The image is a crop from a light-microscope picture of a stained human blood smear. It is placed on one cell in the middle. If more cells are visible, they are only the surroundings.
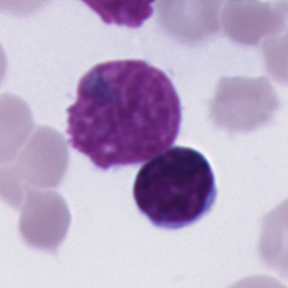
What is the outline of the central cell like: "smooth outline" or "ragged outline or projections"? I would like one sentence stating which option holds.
A rough edge runs around this cell.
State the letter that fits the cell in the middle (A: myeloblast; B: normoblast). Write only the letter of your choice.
A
